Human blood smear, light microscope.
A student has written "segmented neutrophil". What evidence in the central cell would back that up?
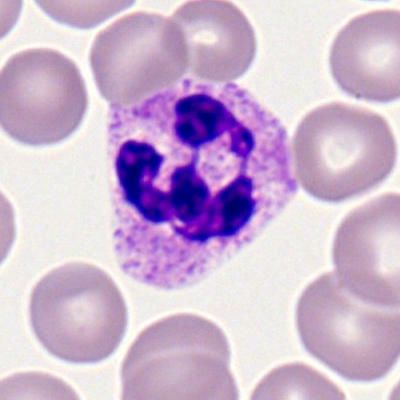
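The nucleus is divided into several lobes, and its chromatin is dark purple and coarsely clumped. Plentiful pale pinkish-lilac cytoplasm surrounds it and is filled with fine lilac granules.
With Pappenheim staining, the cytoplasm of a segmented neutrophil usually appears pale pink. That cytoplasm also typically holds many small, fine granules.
The pale pinkish cytoplasm and its fine granules therefore go with a segmented neutrophil.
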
